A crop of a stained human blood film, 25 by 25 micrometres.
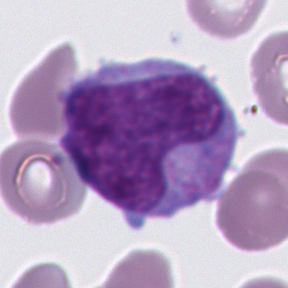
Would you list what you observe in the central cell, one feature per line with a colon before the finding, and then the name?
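Nucleus: fills most of the cell
Indentation: deep, on the nucleus's lower right side
Cytoplasm: mostly on the right, filling the indentation
Knob: small, rounded, projecting from the bottom edge
Name: atypical promyelocyte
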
